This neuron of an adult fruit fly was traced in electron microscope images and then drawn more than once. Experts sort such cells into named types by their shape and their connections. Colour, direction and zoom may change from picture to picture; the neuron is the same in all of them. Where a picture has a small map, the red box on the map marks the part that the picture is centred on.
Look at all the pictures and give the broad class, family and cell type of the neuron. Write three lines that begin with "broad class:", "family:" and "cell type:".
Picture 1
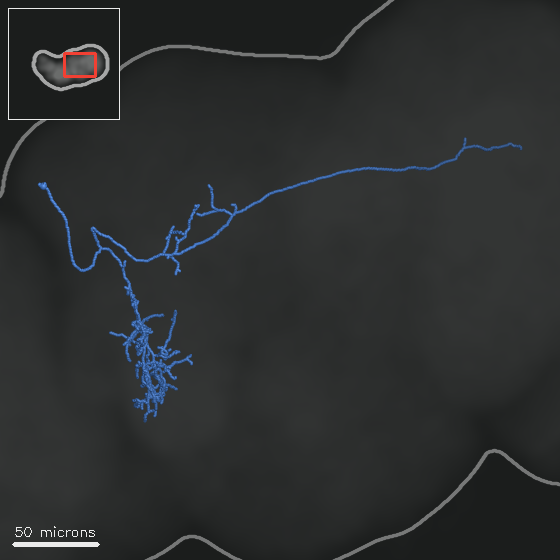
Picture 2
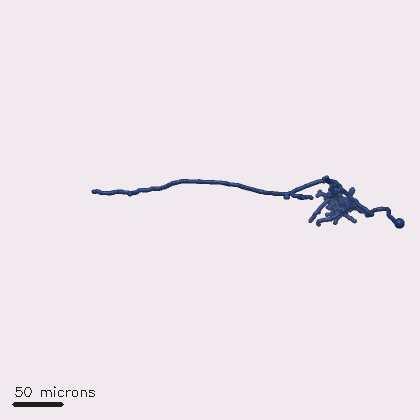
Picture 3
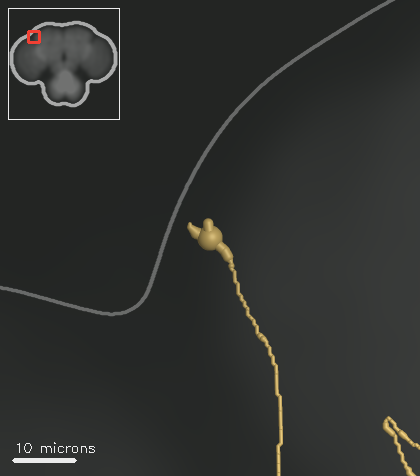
broad class: central-brain intrinsic neuron
family: hemilineage LHl1
cell type: AVLP009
